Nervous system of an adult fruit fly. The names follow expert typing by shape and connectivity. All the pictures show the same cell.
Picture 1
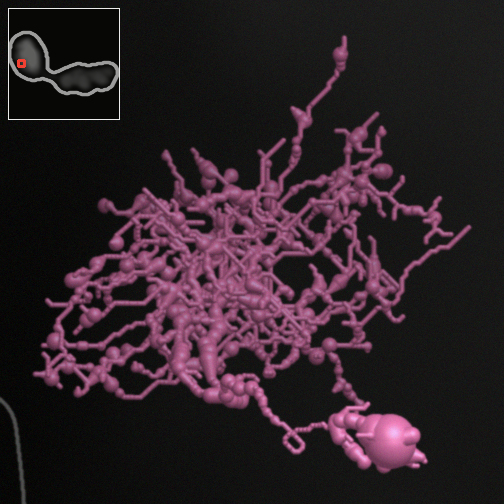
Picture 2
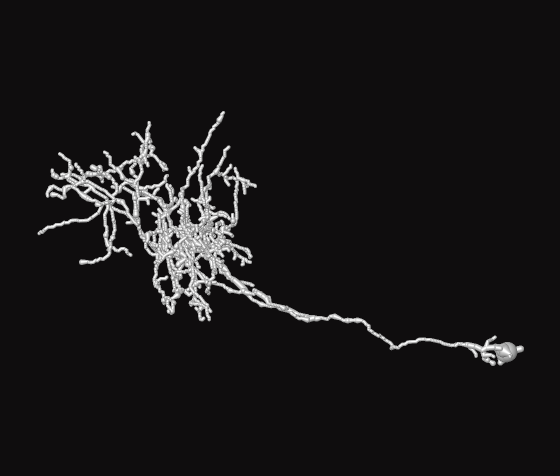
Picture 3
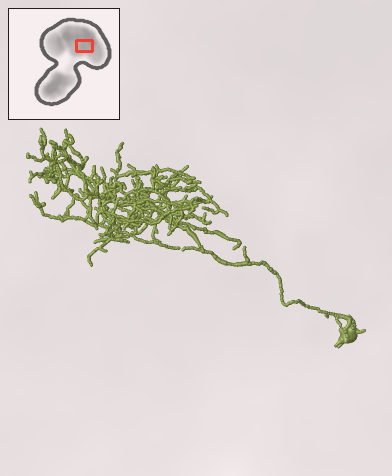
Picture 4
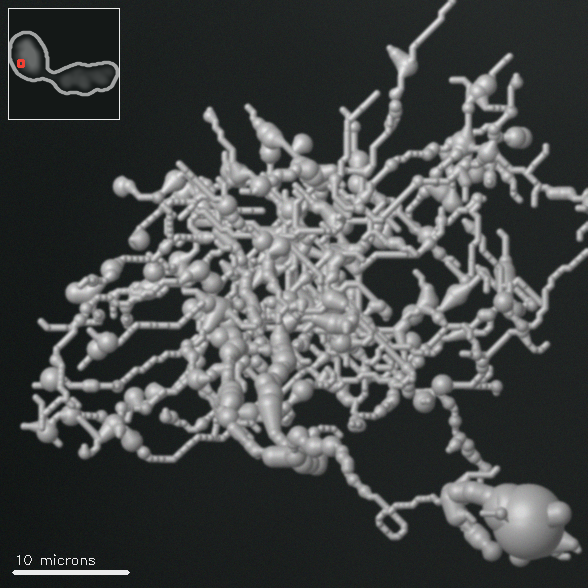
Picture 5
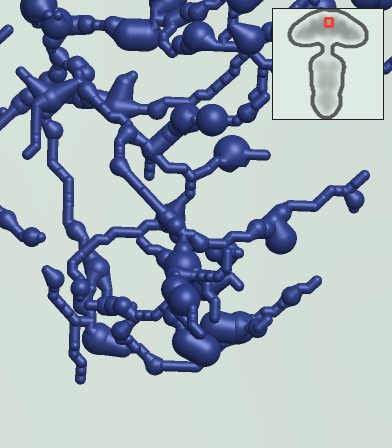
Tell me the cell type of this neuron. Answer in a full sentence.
The cell type is GNG070.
